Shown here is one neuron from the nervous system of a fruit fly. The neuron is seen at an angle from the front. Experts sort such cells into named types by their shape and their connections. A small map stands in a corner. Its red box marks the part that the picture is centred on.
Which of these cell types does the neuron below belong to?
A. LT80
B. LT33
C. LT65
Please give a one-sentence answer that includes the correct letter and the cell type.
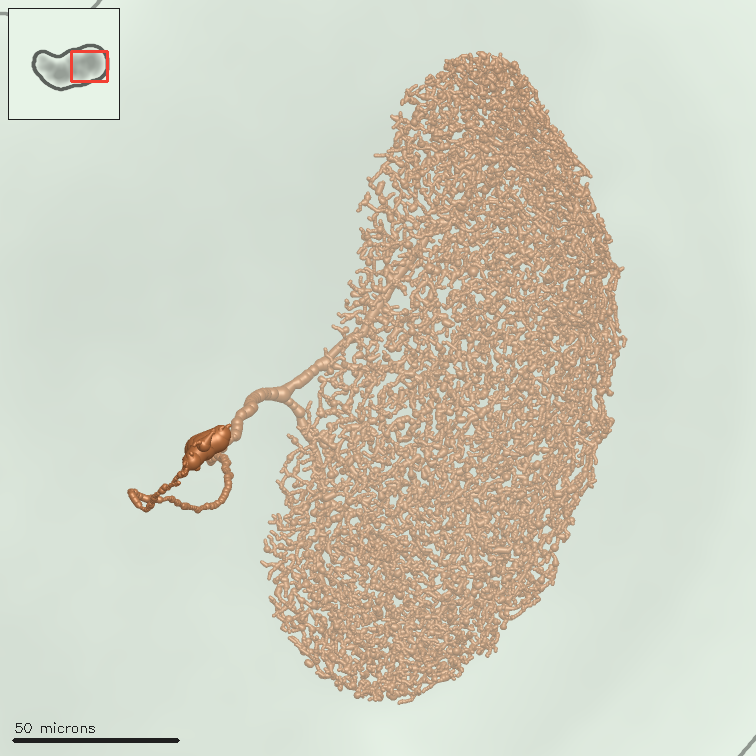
Being of cell type LT33, the neuron matches option B.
